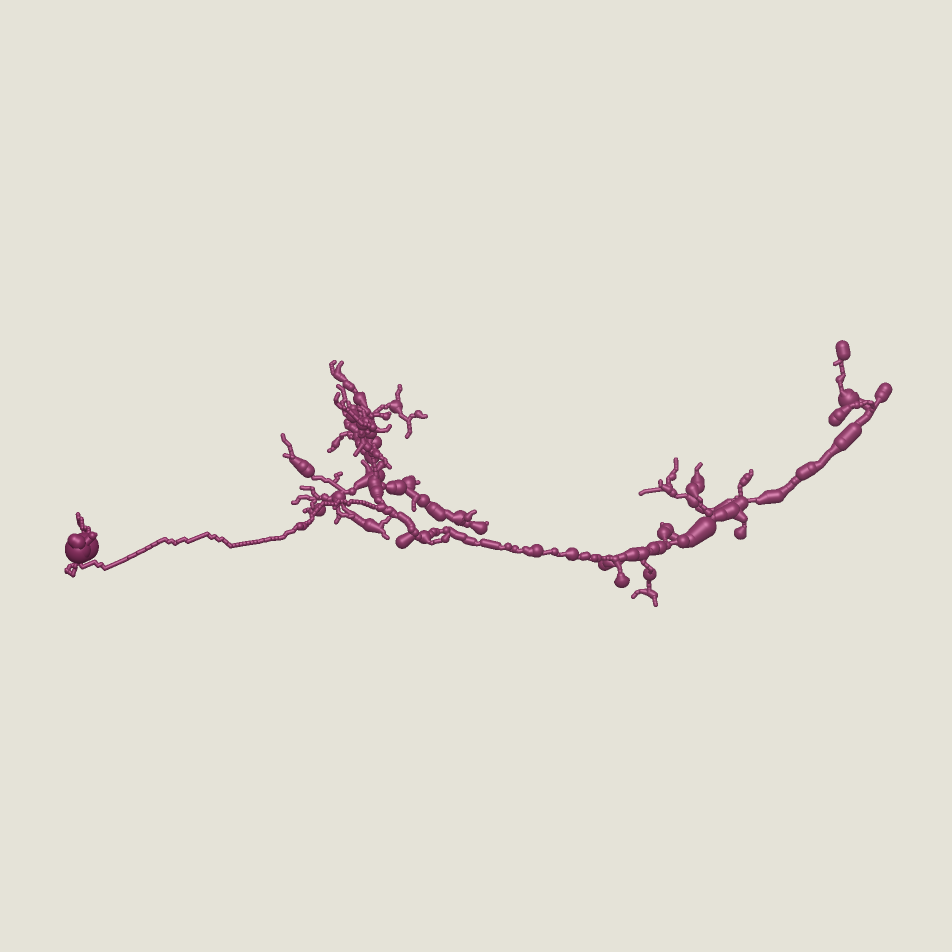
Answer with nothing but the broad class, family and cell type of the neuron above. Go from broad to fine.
nerve-cord intrinsic neuron; hemilineage 14A; IN14A096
